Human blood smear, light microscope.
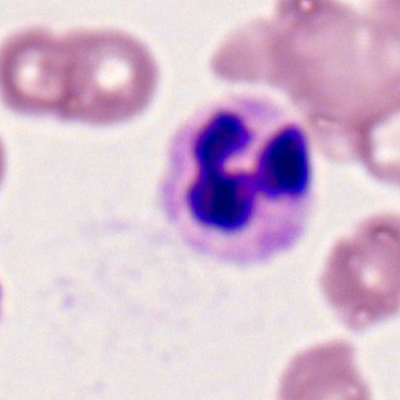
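Segmented neutrophil, central cell of the stained smear. Outline: roughly round. Nucleus: chromatin dense and dark purple, with no nucleoli visible. Cytoplasm: a moderate rim of pale pinkish-lilac surrounding the nucleus.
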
